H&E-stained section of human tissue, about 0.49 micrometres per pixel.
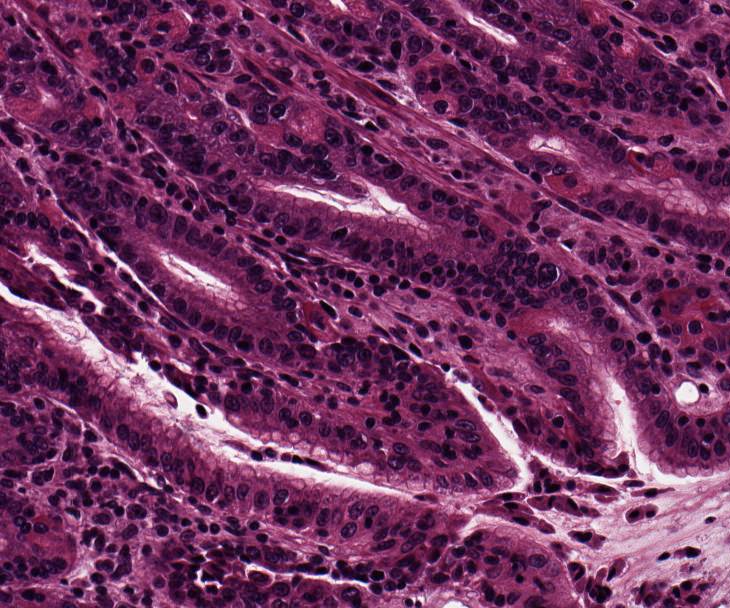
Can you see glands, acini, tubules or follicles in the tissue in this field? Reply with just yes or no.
Yes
